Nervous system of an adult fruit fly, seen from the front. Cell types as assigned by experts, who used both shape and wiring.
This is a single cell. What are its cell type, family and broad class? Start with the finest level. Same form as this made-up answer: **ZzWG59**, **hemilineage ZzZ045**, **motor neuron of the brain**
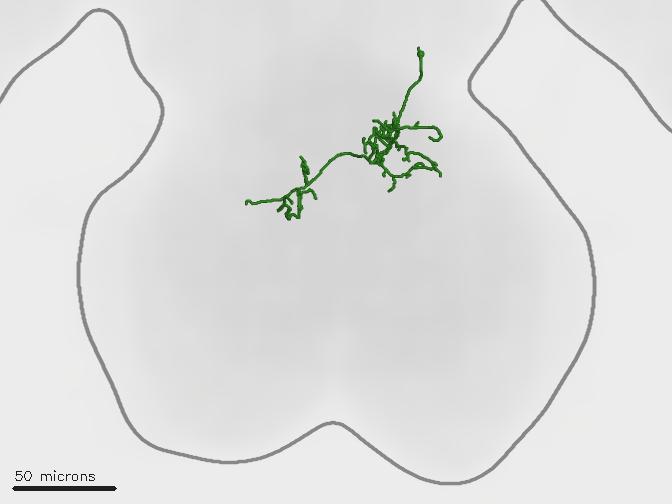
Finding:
**IN07B092_d**, **hemilineage 07B**, **nerve-cord intrinsic neuron**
